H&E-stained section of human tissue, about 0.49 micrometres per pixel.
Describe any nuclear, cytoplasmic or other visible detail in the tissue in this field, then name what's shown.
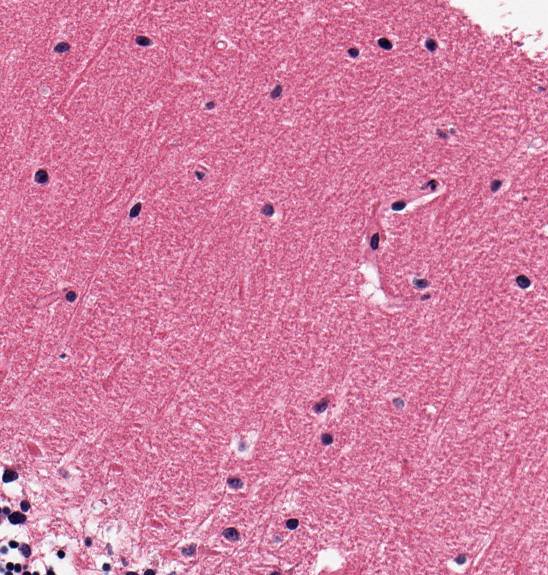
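Across most of the field runs a pale pink, finely fibrillary neuropil in which nuclei are sparse and scattered. These scattered cells have small, round to oval, dark nuclei and little visible cytoplasm. A tight cluster of small, round, very dark nuclei sits in the bottom left corner. At the top right corner the tissue stops at an edge, with empty white space beyond. The tissue is cerebellum.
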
